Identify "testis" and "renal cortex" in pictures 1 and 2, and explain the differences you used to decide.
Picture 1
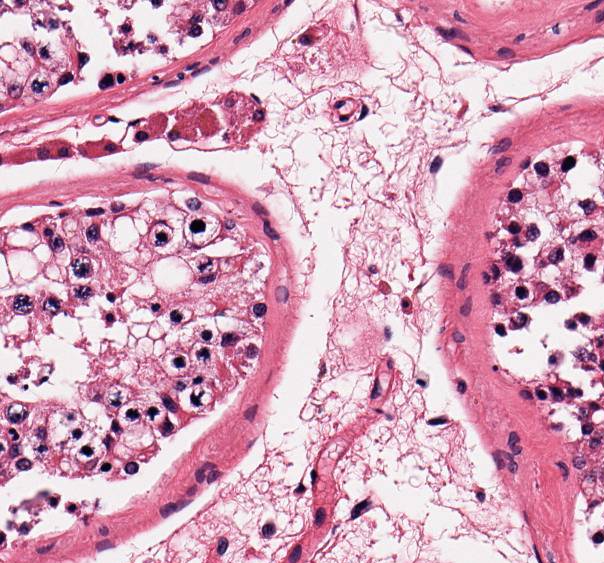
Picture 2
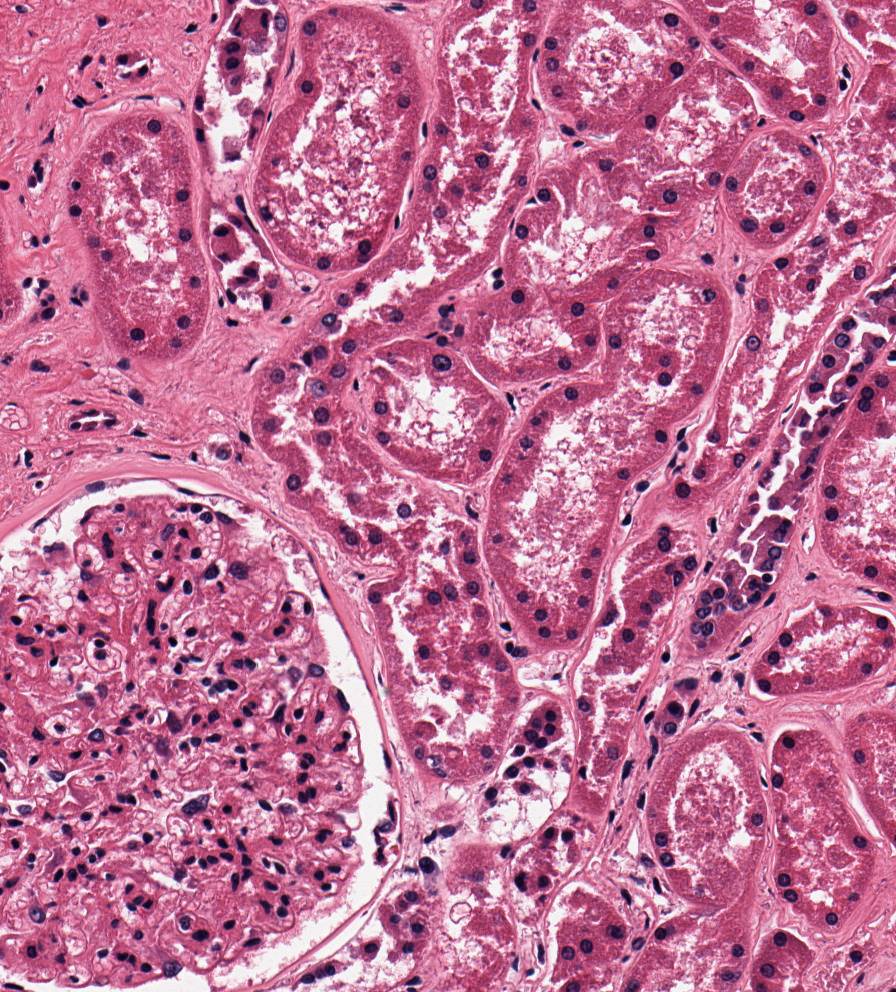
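The testis belongs to picture 1 and the renal cortex to picture 2. Picture 1 has parts of rounded tubules at the left, right and top edges, with a strip of loose tissue running vertically between them through the middle. Each has a thick, glassy pink wall holding flattened, spindle-shaped nuclei. Numerous clear, round vacuoles lie among the cells of the left tubule, while the right one is crowded with small, dark, round nuclei. Picture 2 has a glomerulus in the lower left corner; tubules, cut mostly in round and oval profiles, fill the rest. Most tubule cells have abundant pink granular cytoplasm and round dark nuclei near the base; the interstitium is scant, forming thin pink strands.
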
